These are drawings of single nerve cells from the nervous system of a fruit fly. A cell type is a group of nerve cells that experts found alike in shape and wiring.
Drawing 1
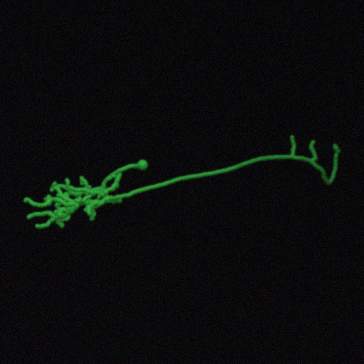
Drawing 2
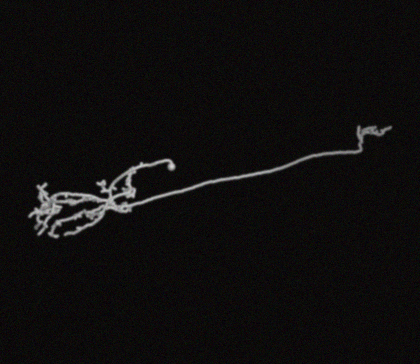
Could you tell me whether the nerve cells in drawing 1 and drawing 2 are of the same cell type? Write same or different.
same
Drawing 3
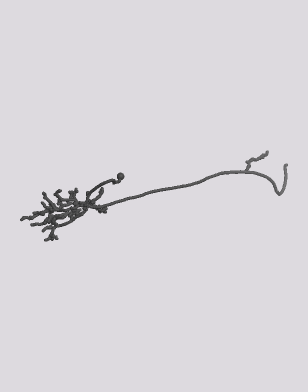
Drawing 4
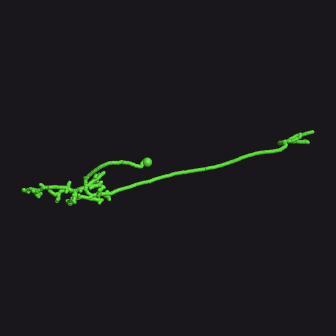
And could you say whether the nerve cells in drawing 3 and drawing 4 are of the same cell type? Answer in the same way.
same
